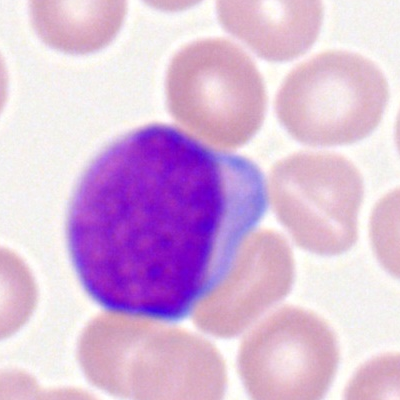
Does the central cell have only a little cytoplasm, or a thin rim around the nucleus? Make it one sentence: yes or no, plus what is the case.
Yes, the nucleus of this cell fills most of it.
